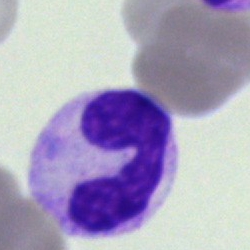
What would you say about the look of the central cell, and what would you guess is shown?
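Nucleus: a single curved band, horseshoe-shaped, its hollow opening to the left. Chromatin dark purple, densely clumped. Cytoplasm pale lilac. Band neutrophil.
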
